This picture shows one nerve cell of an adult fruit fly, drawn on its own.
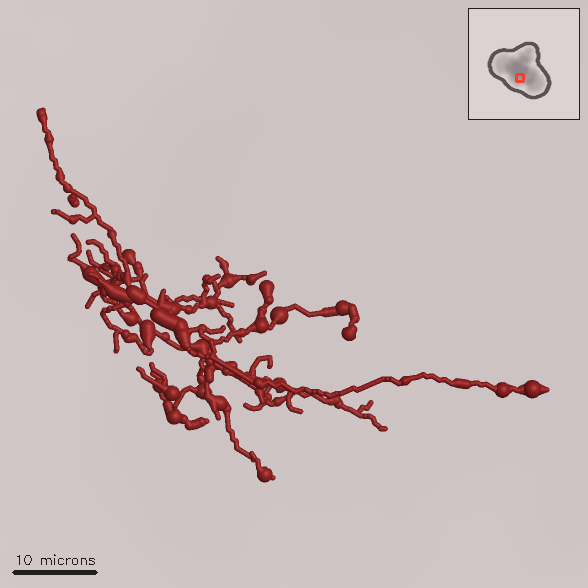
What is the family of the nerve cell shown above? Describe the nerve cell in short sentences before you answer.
The drawing shows no cell body. By the scale bar it is about 65 microns wide in this view. Dozens of branch ends can be seen. It is a nerve-cord intrinsic neuron. Its family is hemilineage 01B.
